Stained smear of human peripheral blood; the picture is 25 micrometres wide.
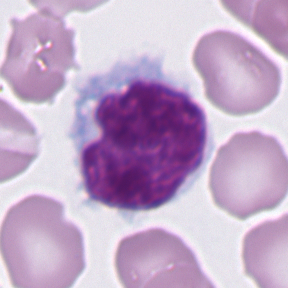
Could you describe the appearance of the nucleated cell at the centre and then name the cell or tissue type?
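The cell's outer edge is ragged, bearing fine hair-like projections that are clearest at the upper left. Its chromatin is dark purple and coarsely clumped, and no distinct nucleolus can be made out in the nucleus. The cytoplasm lacks distinct granules. This is a hairy cell.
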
